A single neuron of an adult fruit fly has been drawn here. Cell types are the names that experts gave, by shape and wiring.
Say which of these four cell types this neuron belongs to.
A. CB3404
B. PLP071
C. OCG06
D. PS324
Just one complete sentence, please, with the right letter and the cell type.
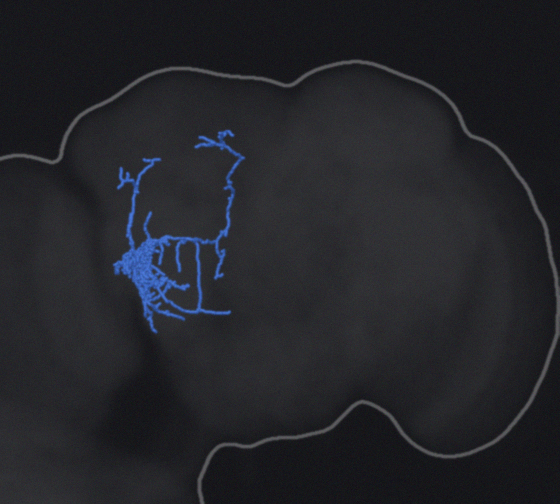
Option B gives PLP071 as the cell type of the neuron.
